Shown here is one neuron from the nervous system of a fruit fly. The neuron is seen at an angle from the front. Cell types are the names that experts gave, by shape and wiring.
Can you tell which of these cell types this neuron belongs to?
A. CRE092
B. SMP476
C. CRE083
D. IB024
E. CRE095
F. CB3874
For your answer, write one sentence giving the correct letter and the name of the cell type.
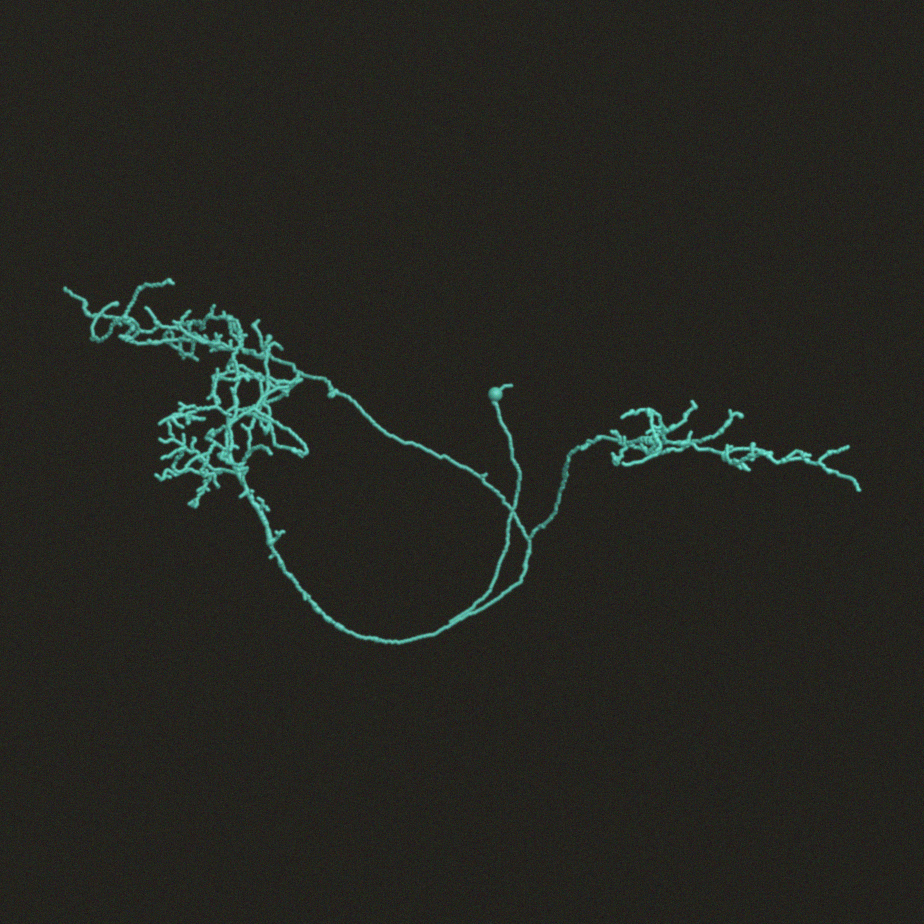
What the neuron is, by cell type, is CRE092, option A.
